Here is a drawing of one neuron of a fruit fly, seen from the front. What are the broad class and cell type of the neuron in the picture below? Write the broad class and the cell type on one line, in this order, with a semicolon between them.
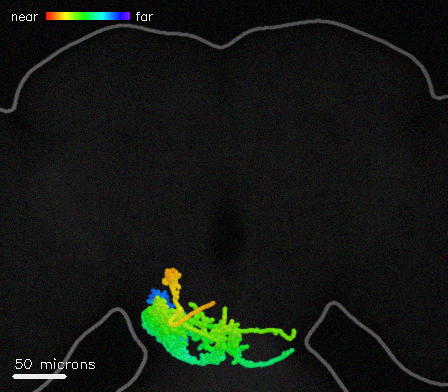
motor neuron of the brain; MN9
